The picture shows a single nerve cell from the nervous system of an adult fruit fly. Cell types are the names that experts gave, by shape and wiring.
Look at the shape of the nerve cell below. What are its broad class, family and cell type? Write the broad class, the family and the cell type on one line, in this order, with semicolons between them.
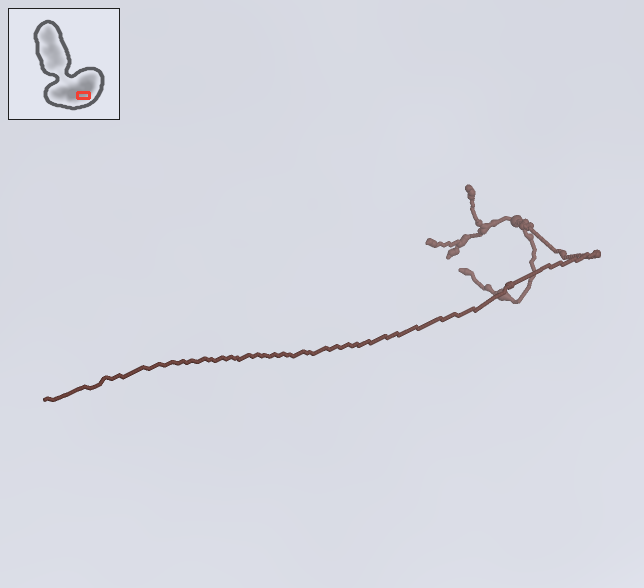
sensory neuron entering the brain; class olfactory; ORN_VL2p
